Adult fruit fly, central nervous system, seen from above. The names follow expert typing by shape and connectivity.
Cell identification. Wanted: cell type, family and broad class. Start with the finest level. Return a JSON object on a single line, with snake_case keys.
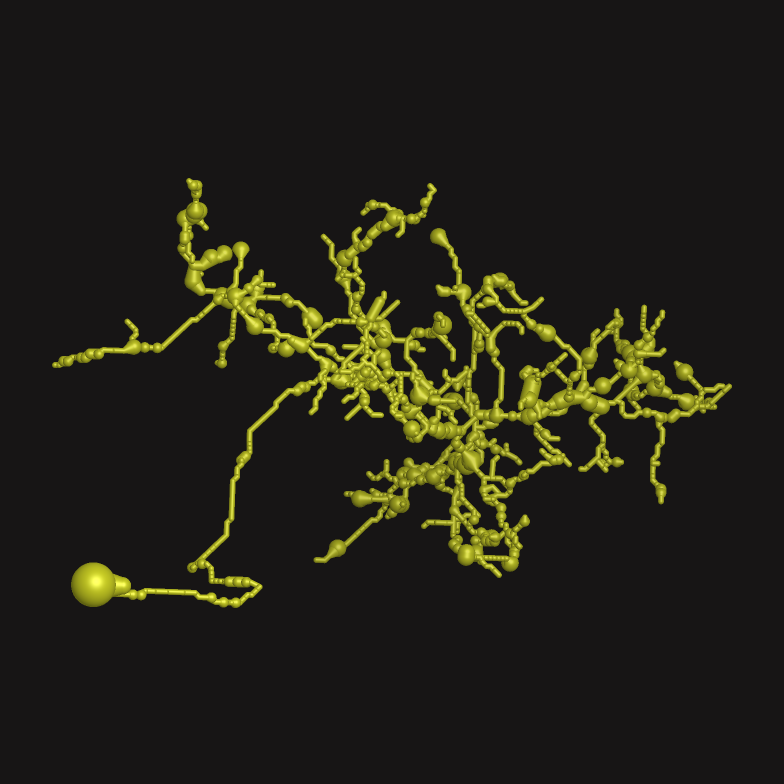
{"cell_type": "PLP173", "family": "hemilineage VLPp&l1_posterior", "broad_class": "central-brain intrinsic neuron"}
